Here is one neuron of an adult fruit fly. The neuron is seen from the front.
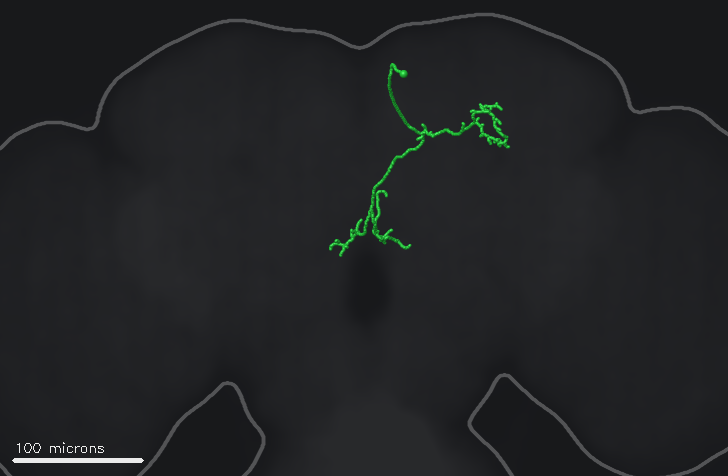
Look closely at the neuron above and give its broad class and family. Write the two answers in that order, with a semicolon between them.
central-brain intrinsic neuron; hemilineage SMPad2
